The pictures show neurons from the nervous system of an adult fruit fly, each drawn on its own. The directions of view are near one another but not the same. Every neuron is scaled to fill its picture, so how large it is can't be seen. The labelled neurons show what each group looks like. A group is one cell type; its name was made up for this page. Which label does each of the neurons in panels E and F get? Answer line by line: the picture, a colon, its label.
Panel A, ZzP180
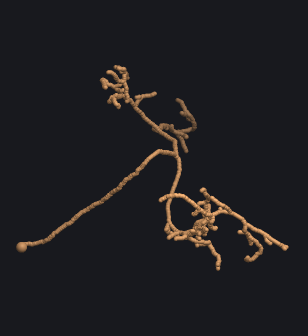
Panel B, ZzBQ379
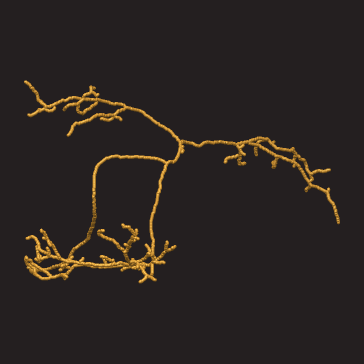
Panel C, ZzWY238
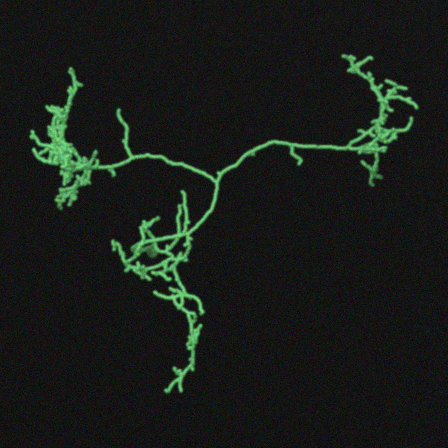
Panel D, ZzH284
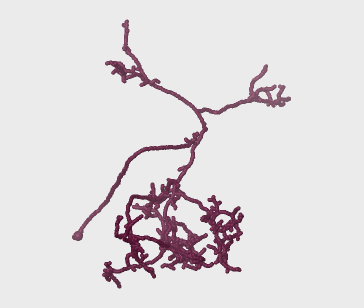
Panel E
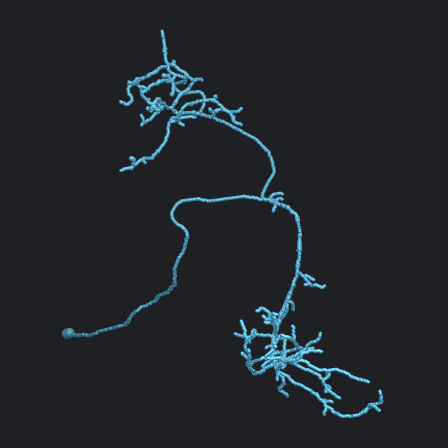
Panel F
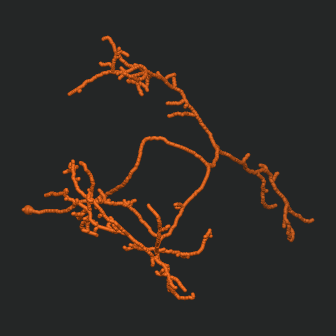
E: ZzP180
F: ZzBQ379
